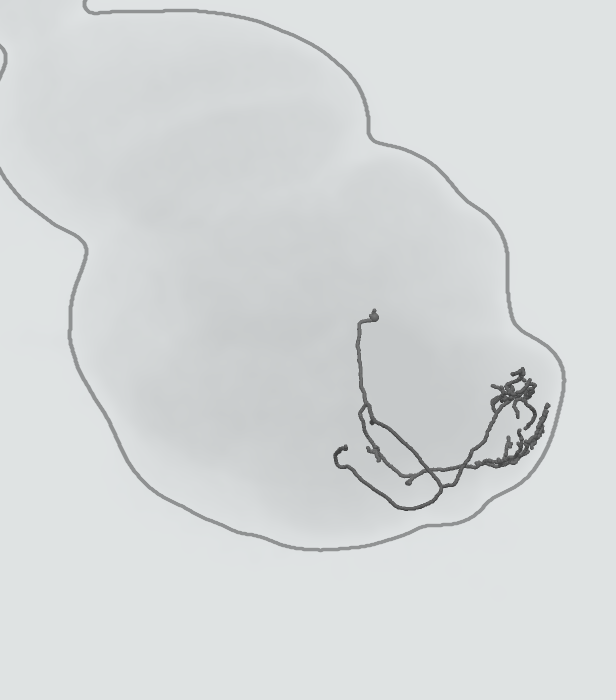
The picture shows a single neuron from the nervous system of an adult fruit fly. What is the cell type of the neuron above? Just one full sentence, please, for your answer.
Among cell types, the one for this neuron is SLP450.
